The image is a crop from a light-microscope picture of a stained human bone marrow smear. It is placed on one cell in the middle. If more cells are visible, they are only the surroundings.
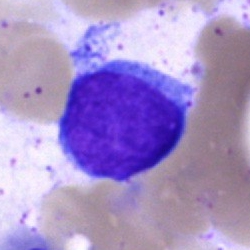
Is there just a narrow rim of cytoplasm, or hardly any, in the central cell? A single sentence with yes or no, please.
Yes, the nucleus occupies most of the cell, leaving scant cytoplasm.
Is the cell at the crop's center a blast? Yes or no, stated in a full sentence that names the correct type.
No, it is a lymphocyte rather than a blast that the middle of the crop contains.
